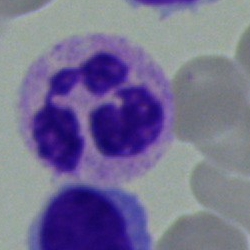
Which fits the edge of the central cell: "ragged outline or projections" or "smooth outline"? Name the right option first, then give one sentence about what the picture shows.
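Smooth outline. The cell outline is round with a smooth edge.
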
